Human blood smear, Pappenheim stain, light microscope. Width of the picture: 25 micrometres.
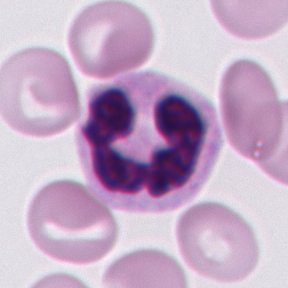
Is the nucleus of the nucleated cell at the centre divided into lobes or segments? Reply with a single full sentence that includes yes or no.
Yes, the cell's nucleus is segmented into two or more lobes.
